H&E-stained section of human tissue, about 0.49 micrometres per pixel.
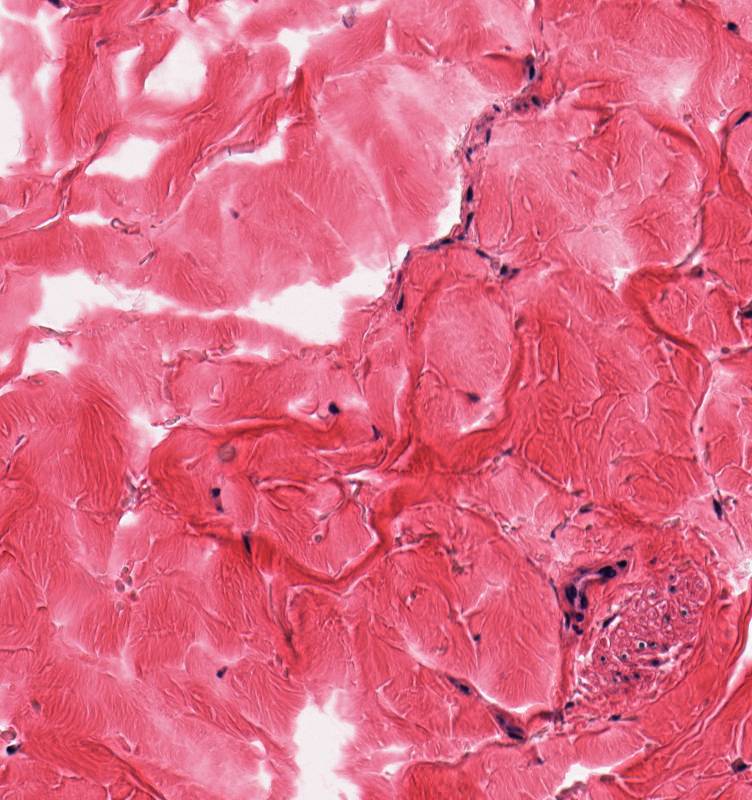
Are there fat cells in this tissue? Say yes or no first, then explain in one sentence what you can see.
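No. No epithelium, glands or fat cells are present anywhere in the field.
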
